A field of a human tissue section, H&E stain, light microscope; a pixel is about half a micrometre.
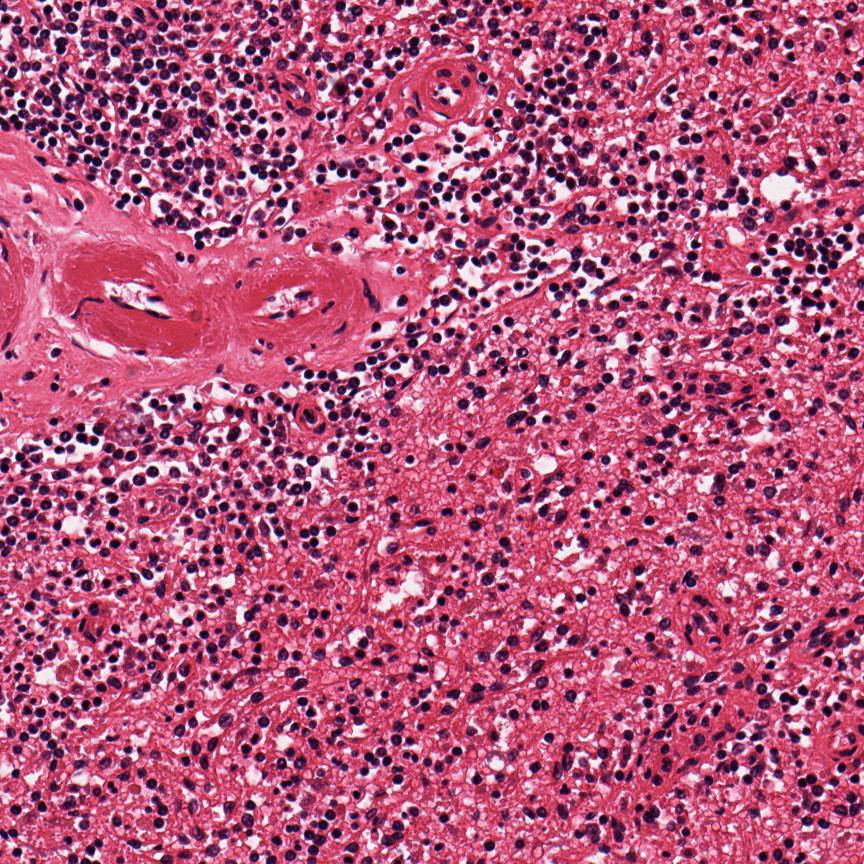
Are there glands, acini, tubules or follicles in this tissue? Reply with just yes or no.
No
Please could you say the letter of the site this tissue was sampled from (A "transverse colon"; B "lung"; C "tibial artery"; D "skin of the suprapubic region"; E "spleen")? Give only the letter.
E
